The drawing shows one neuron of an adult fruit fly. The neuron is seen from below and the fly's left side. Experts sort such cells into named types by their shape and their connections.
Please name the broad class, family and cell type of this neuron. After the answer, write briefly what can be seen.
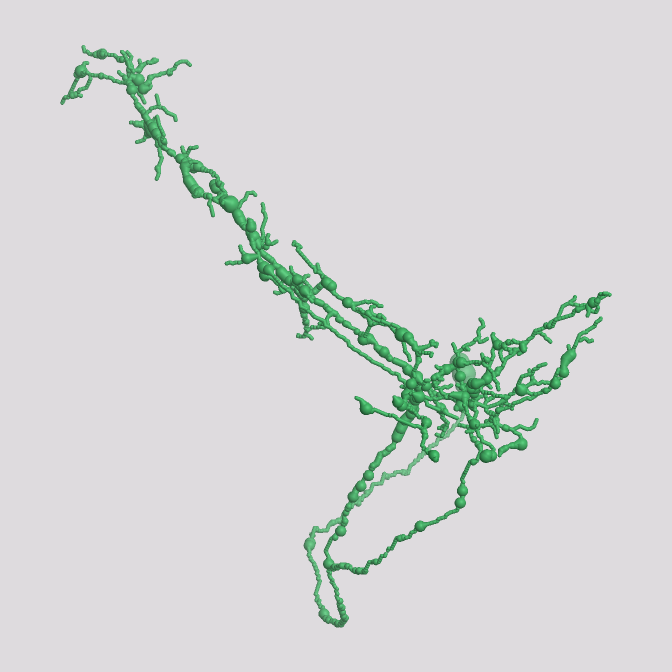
This is a central-brain intrinsic neuron. Its family is hemilineage DM1_antero_ventral. Its cell type is LAL132_a. The picture shows dozens of branch ends. In this view it is about as wide as it is tall.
